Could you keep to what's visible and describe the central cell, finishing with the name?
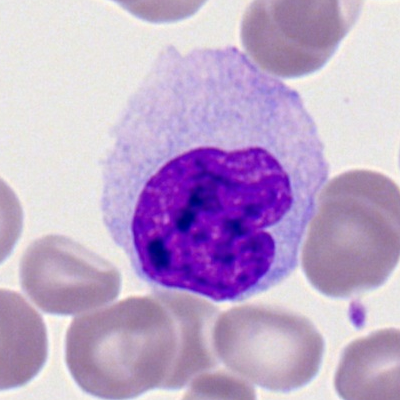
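Checking the nucleus first: a distinct notch is cut into its right side, and it sits in the lower part of the cell. Checking the cytoplasm next: it is abundant and forms a wide zone above the nucleus. Its granularity is only fine and faint, with no coarse granules. Name: monocyte.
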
